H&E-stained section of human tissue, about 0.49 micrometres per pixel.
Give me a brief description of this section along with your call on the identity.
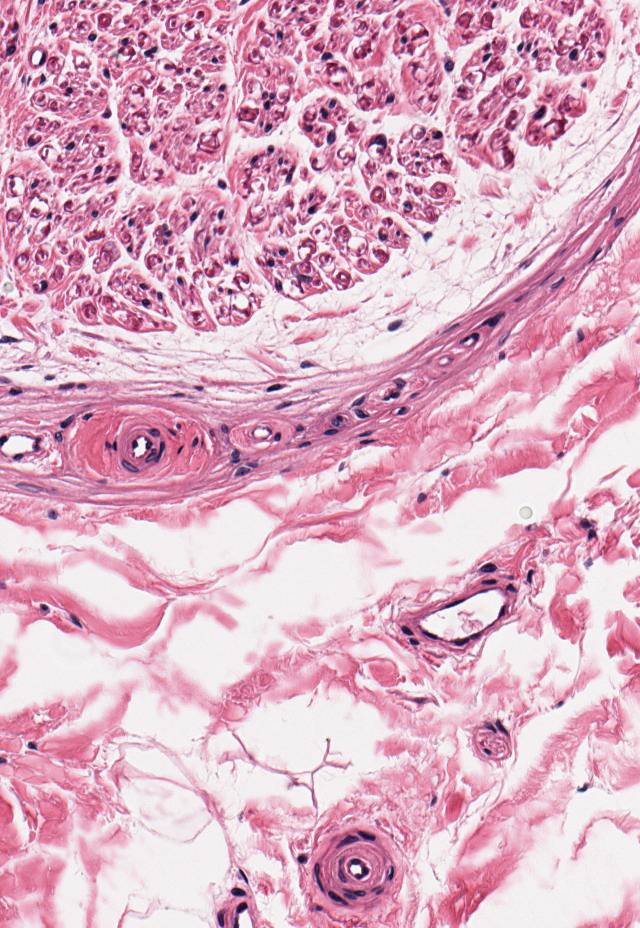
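See the large nerve cut in cross section, filling the upper part of the field. Its fibres are small round profiles in many small clusters, separated by thin pale septa. Below, loose pink collagen bundles are separated by wide empty clefts. This is the tibial nerve.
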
